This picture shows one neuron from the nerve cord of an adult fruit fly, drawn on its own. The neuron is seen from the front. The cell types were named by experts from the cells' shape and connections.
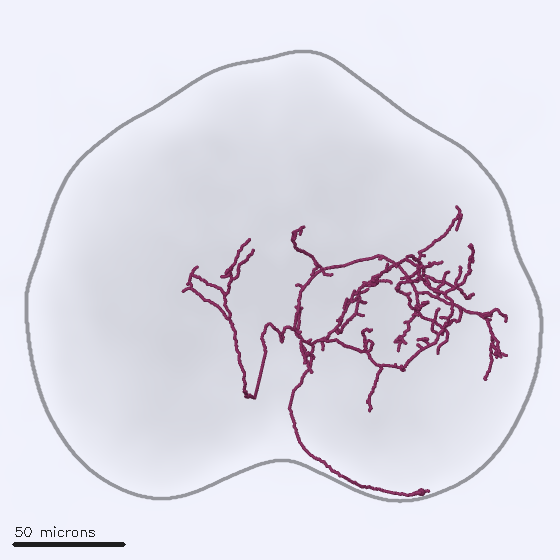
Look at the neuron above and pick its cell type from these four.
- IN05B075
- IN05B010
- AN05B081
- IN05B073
IN05B073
